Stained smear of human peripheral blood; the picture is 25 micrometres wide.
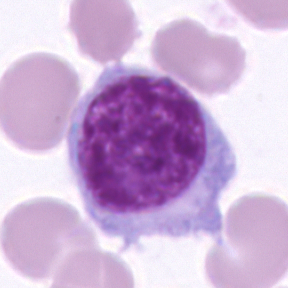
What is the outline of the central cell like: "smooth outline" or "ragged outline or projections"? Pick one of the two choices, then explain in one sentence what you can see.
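Ragged outline or projections. The cell outline is irregular, with small ragged projections along its lower edge.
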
